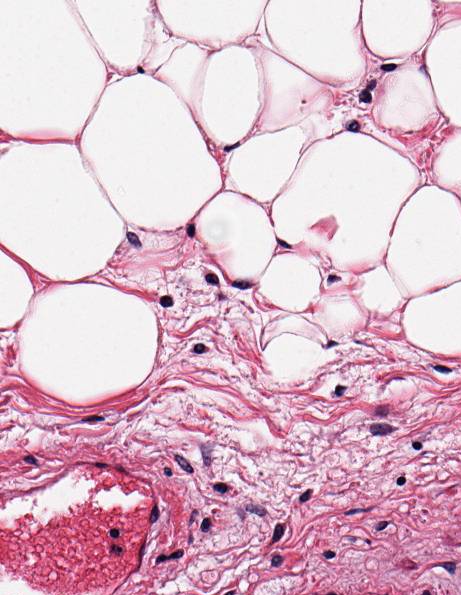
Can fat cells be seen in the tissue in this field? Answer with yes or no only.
Yes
